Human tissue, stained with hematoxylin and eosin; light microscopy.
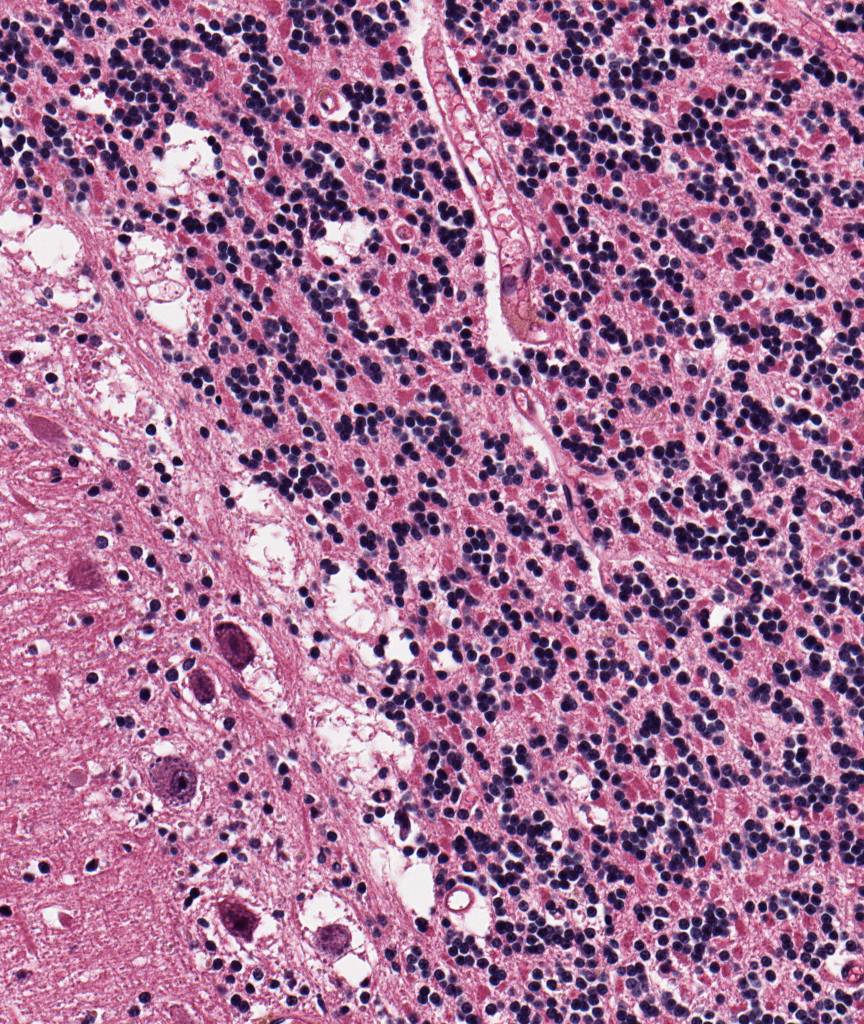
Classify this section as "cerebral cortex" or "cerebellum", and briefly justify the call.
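This is cerebellum. A diagonal boundary divides a dense upper-right zone, packed with small, round, darkly staining nuclei with almost no visible cytoplasm, from a pale pink, sparsely cellular lower-left zone.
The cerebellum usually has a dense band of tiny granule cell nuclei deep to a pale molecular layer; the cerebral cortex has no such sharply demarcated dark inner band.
Several large neurons with abundant purple cytoplasm and a round nucleus lie in the lower left, near the boundary.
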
